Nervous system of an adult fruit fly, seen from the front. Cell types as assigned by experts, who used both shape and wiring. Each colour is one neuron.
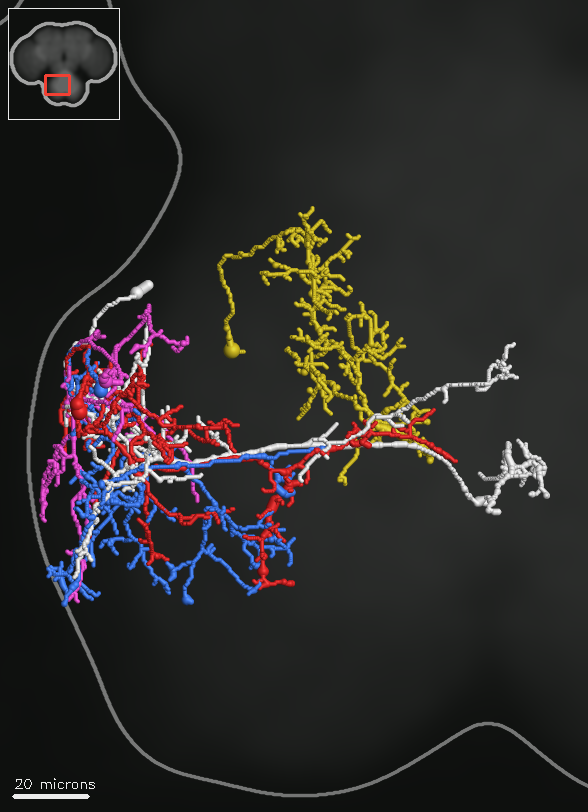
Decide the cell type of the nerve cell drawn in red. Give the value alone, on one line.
IN19A112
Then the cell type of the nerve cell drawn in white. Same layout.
IN19A067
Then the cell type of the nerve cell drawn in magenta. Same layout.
IN19A133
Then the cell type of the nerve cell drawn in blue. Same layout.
IN19A096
